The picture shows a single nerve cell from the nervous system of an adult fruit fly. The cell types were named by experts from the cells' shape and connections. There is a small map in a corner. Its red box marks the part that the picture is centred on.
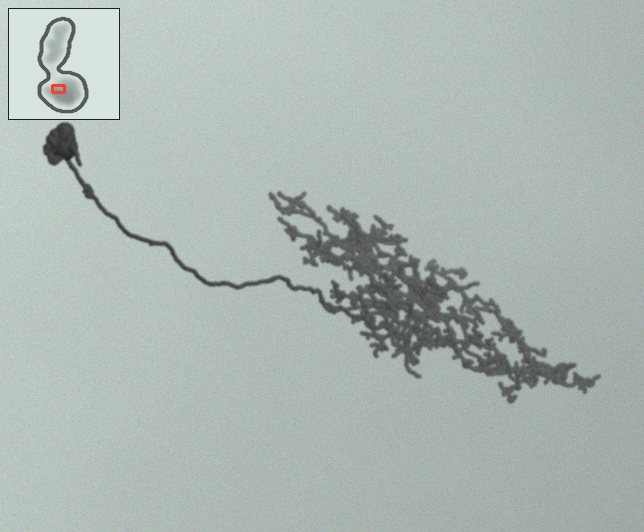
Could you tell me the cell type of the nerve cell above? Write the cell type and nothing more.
Li14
